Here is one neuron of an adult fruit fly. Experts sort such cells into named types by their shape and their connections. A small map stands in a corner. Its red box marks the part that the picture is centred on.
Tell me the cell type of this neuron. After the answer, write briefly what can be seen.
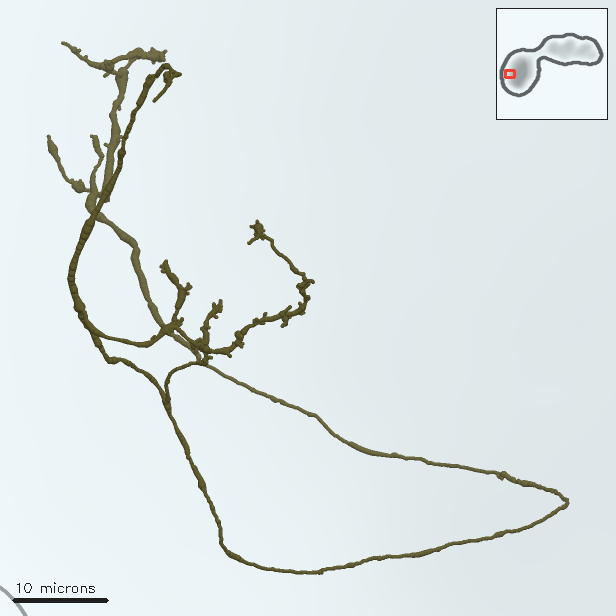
It is of cell type ORN_VA6. It is a sensory neuron entering the brain. The drawing shows no cell body. By the scale bar it is about 60 microns tall in this view.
